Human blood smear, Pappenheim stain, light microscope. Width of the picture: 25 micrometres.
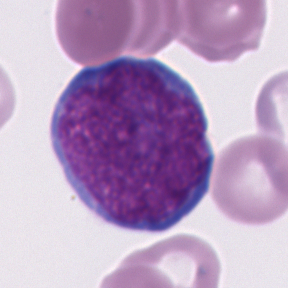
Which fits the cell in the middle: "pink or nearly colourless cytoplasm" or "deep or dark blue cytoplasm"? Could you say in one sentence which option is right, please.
The cell's cytoplasm has a deep or dark blue colour.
